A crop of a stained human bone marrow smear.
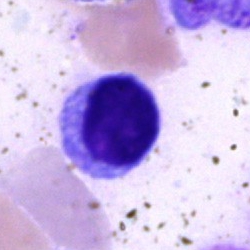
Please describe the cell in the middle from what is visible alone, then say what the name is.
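The outline is round and smooth. The nucleus is positioned toward the right, so the widest band of cytoplasm lies on the left. Chromatin stains dense and dark purple, and no granules are seen in the cytoplasm. The cell is a lymphocyte.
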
